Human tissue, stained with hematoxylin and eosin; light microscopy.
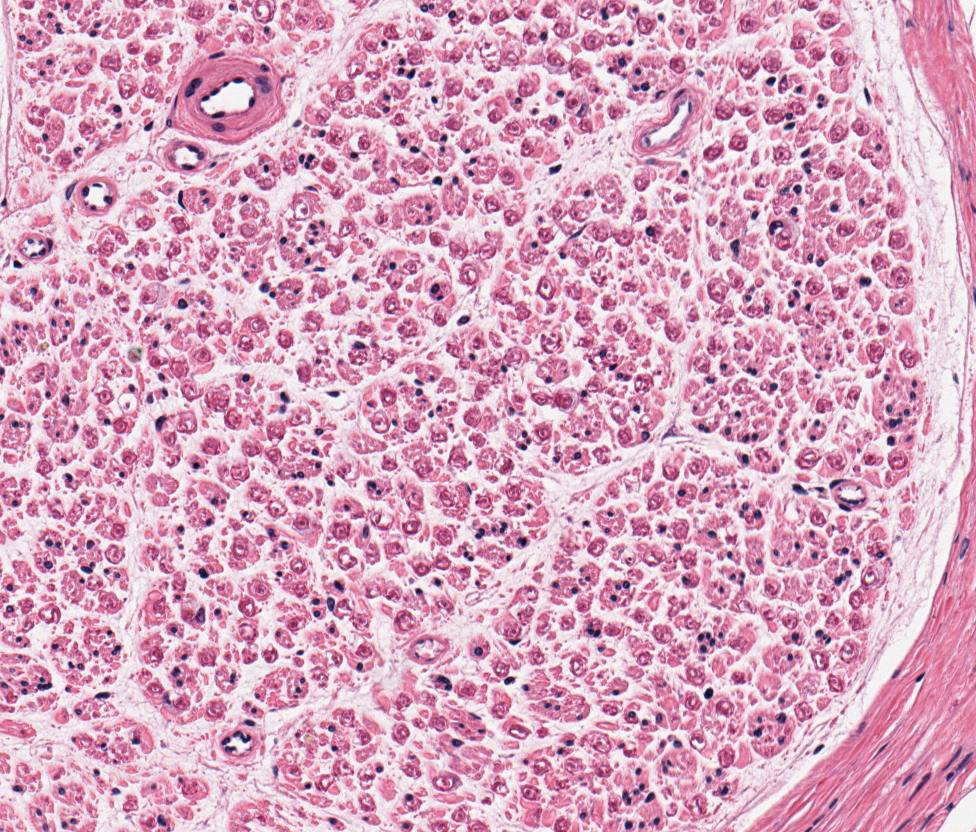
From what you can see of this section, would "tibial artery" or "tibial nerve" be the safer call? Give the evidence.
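My answer is tibial nerve.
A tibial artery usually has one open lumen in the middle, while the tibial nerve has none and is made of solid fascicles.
Here, many small round profiles cut in cross section fill the field, packed closely together, which sits with that solid make-up. Thin pale septa of loose tissue split them into several irregular groups. Many show a small pink central core ringed by a paler halo; sparse small dark oval nuclei lie between them.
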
